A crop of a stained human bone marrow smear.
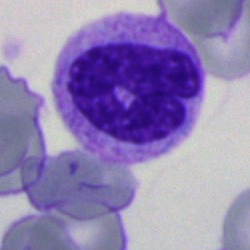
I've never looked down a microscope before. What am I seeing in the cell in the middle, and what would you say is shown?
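In outline the cell is round and smooth. Its nucleus is indented by a notch entering from the right side, and a small pale spot lies near the centre of the nucleus. No vacuoles are seen in the cytoplasm. The cell is a band neutrophil.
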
